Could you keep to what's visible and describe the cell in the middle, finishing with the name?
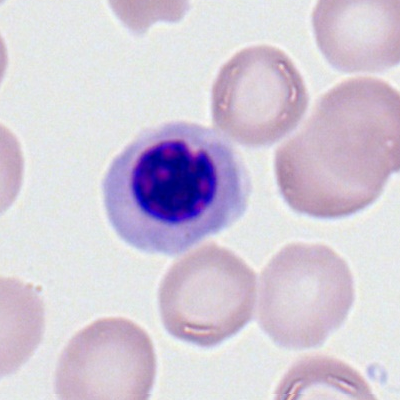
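Its outline is roughly round, with a slightly uneven edge. You can't make out a nucleolus in the nucleus. A moderate rim of cytoplasm goes right around the nucleus, broader underneath than on top. That one's an erythroblast.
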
